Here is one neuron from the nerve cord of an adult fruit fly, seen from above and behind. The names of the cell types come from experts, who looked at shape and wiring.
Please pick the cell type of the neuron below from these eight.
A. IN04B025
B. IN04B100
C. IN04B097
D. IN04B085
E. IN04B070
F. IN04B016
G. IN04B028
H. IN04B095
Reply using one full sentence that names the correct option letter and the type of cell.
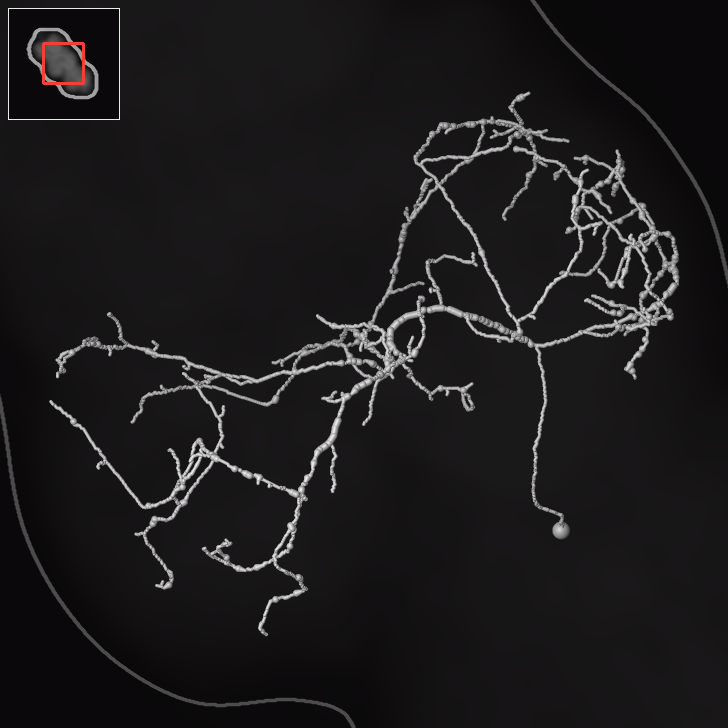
The neuron is of the IN04B016 cell type, which is option F.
